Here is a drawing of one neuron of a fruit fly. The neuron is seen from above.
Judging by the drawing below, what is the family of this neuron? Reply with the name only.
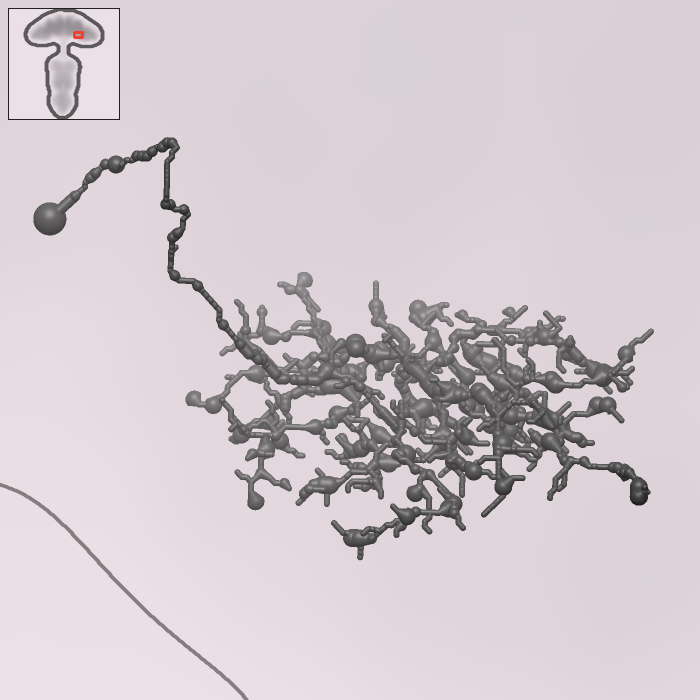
Li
